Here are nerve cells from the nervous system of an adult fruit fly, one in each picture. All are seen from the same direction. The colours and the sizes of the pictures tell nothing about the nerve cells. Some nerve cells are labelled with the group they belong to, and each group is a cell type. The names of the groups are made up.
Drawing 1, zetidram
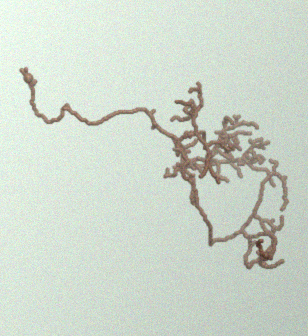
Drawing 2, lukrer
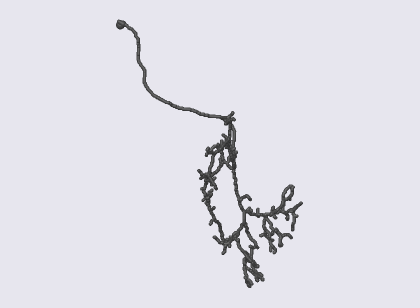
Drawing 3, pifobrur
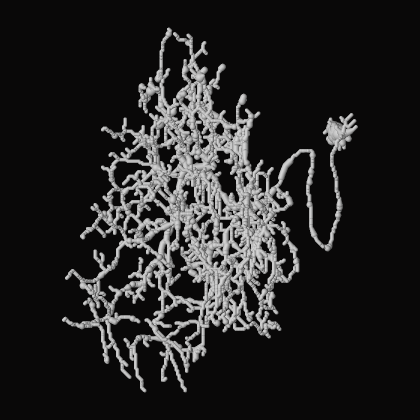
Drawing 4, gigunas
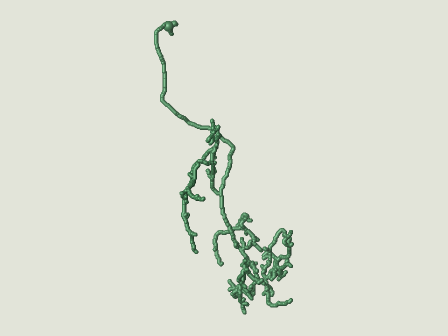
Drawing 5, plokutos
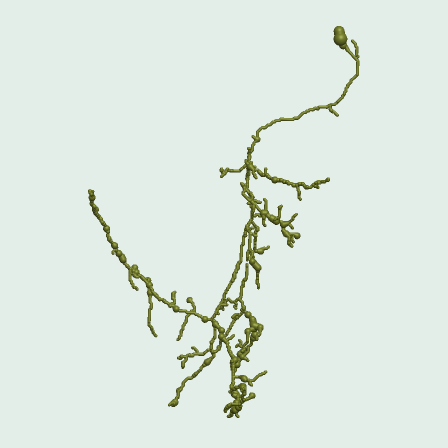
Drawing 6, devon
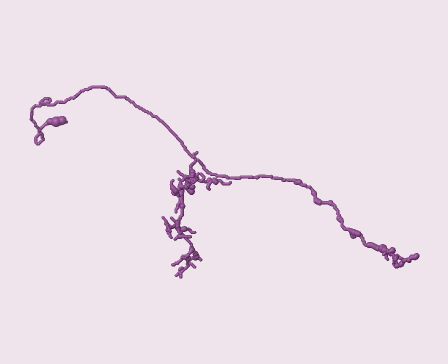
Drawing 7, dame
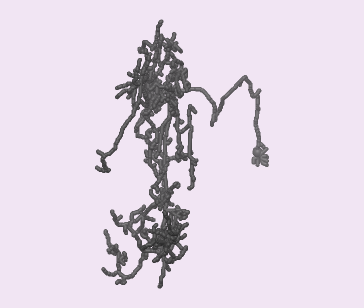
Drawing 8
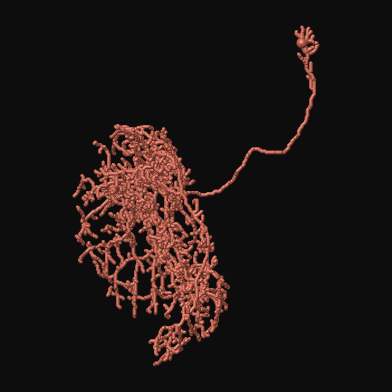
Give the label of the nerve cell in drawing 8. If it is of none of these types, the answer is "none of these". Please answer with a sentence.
It belongs to pifobrur.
